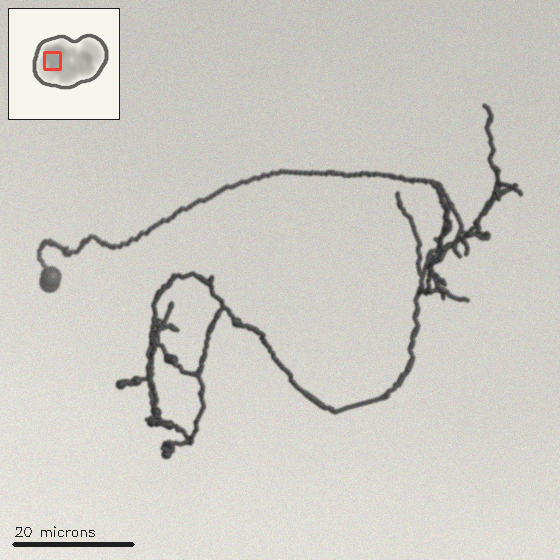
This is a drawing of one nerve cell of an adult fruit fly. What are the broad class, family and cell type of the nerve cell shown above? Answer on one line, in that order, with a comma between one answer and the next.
nerve-cord intrinsic neuron, hemilineage 06A, IN06A136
